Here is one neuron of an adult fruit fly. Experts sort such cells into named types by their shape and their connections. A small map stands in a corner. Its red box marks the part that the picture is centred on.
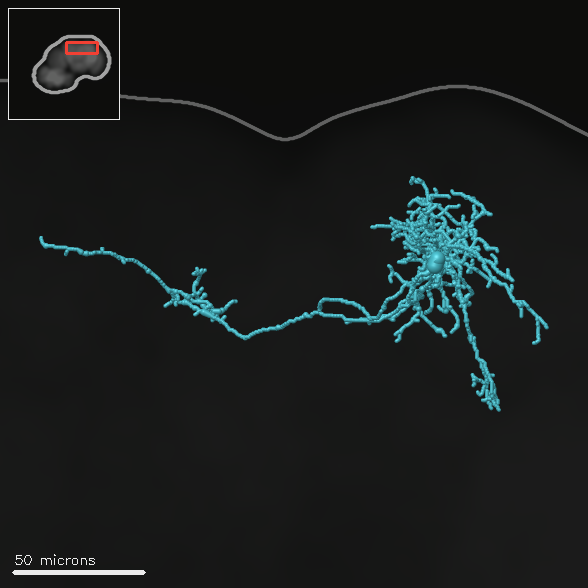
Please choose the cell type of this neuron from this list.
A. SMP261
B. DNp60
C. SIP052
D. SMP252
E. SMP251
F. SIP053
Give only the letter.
C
